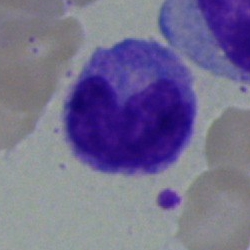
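Monocyte, the cell in the middle of this stained bone marrow smear. Notice the kidney-shaped nucleus, its indentation facing the top, filling most of the cell. The chromatin is dark purple and condensed. The pale bluish-lavender cytoplasm shows mainly above the nucleus, tucked into that indentation.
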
